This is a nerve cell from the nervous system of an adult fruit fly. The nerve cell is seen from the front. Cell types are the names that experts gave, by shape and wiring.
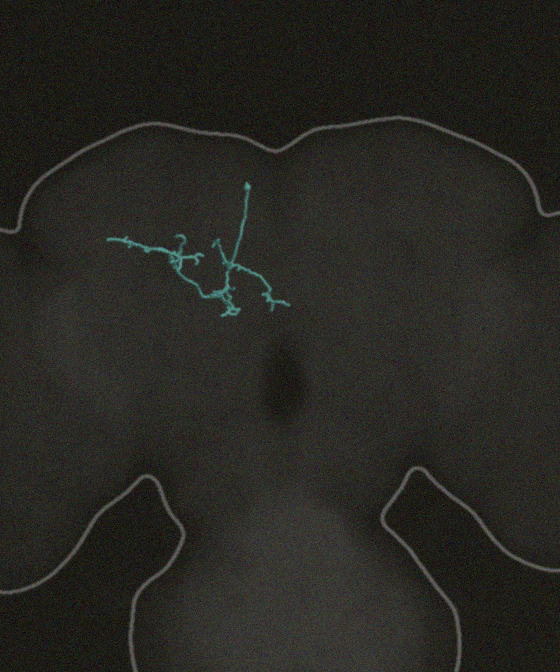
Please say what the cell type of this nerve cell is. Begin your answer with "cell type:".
cell type: CB2869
